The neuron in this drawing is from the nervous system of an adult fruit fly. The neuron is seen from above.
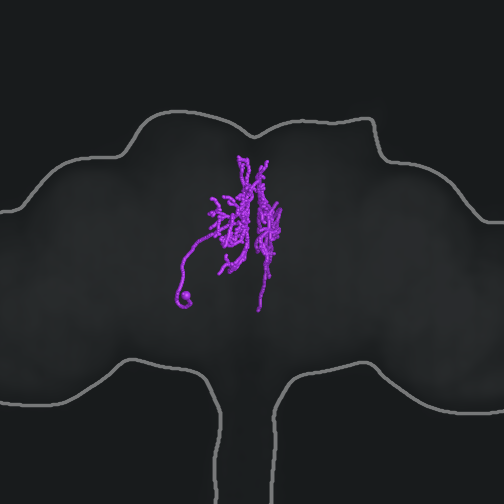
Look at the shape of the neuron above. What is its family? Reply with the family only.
hemilineage SMPpv1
